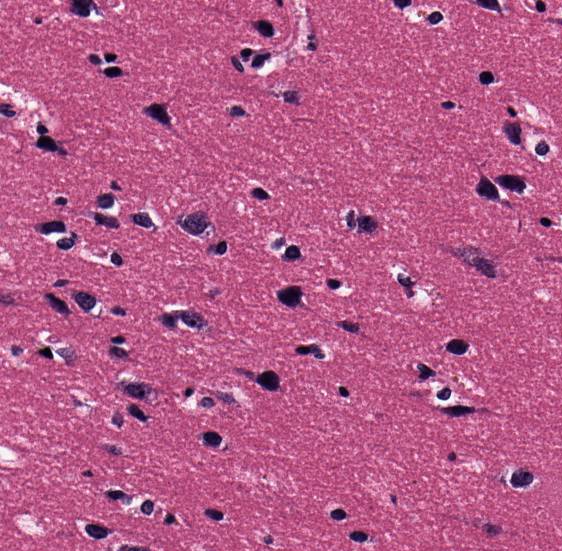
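Cerebral cortex, H&E. Single cells are scattered fairly evenly across a continuous, finely granular, eosinophilic background without forming units. A few cells in the middle of the field have angular, dark triangular outlines. Around most nuclei the cytoplasm is scant and hard to make out.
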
